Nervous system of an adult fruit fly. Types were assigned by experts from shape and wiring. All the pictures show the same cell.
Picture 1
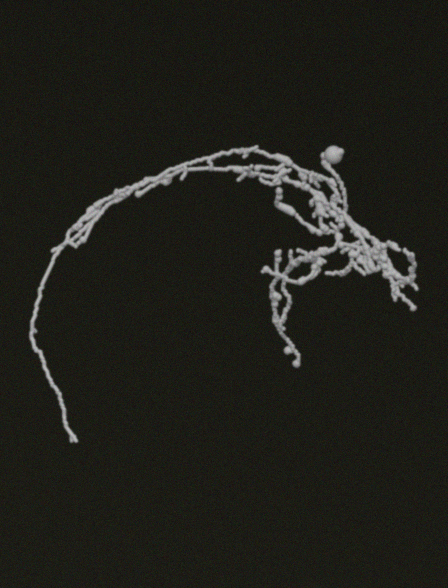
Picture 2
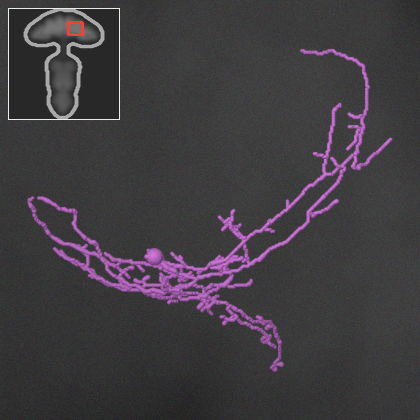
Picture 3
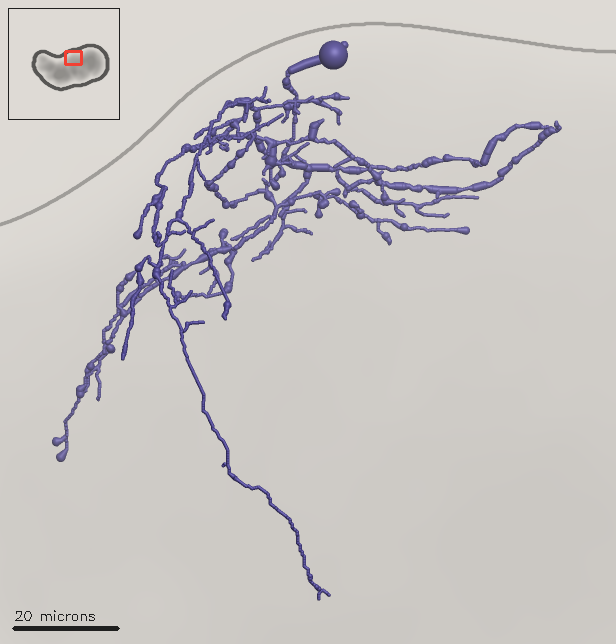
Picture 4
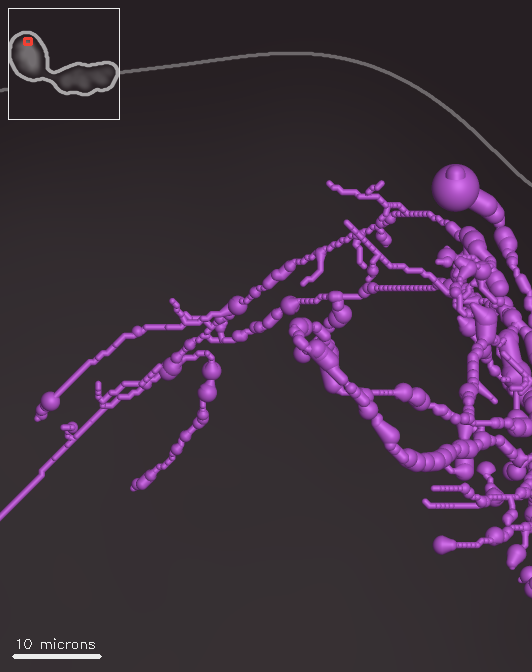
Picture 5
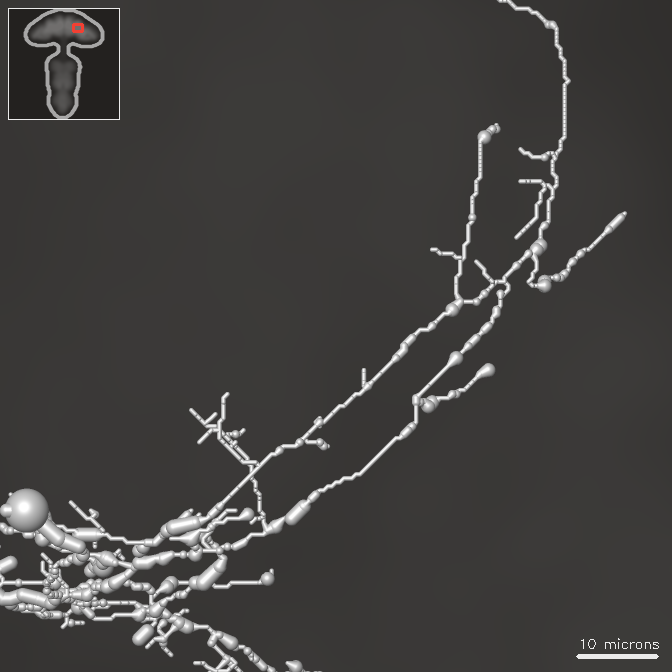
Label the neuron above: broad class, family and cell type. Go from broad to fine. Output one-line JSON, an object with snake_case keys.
{"broad_class": "central-brain intrinsic neuron", "family": "hemilineage LHd2", "cell_type": "CB1059"}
